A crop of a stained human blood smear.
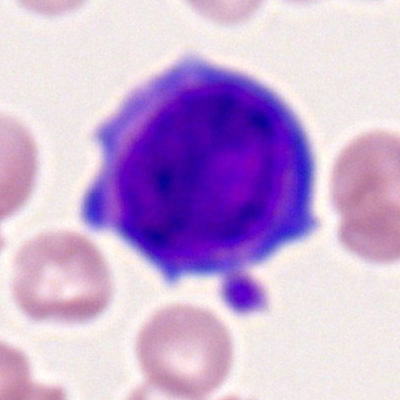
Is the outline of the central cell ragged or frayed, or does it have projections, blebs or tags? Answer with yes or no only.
Yes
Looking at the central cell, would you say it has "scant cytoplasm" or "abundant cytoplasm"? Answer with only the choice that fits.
Scant cytoplasm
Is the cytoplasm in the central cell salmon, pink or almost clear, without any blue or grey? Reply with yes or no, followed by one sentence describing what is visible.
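No. The cytoplasm is deep blue.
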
